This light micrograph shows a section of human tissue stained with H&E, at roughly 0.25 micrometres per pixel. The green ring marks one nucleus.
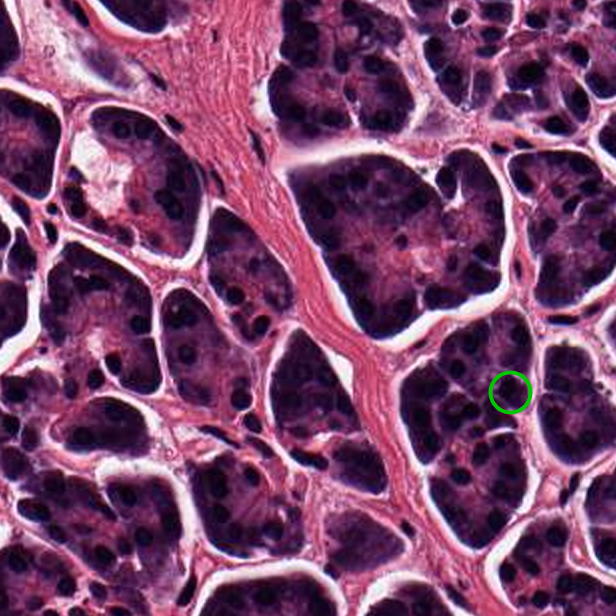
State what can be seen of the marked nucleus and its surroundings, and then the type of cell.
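The nucleus is round and dark, about the same size as the other nuclei in the same cluster. The cell sits at the outer rim of a rounded cluster of similar cells, next to a thin pale pink strand of fibres that separates this cluster from the next one. The marked cell is a pancreatic acinar cell.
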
